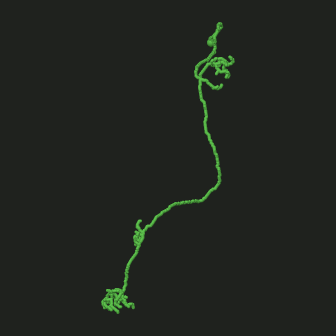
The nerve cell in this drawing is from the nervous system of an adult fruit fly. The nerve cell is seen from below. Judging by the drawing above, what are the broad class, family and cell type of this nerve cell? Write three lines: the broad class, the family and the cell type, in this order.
central-brain intrinsic neuron
class CX
PFNp_a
